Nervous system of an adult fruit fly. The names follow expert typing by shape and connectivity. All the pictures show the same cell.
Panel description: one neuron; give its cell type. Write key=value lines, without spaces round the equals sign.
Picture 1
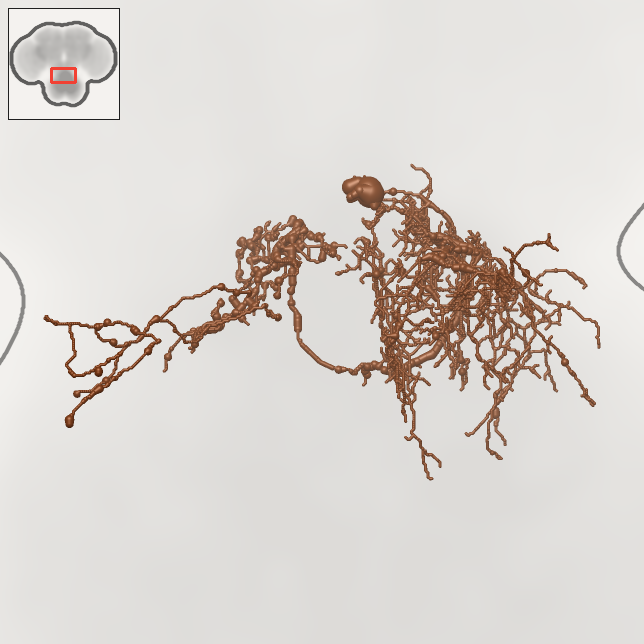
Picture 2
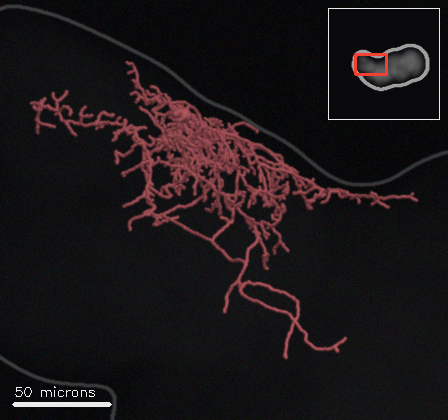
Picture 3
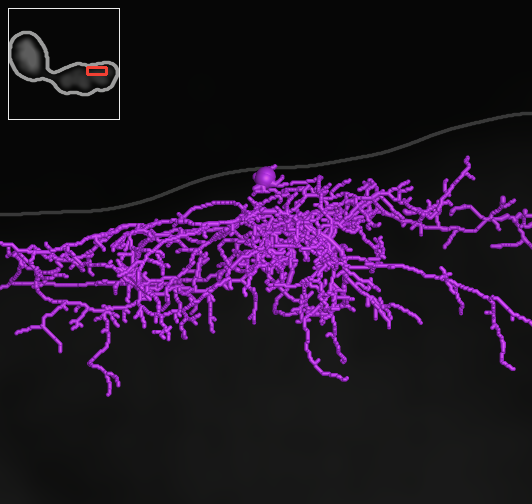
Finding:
cell_type=INXXX315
